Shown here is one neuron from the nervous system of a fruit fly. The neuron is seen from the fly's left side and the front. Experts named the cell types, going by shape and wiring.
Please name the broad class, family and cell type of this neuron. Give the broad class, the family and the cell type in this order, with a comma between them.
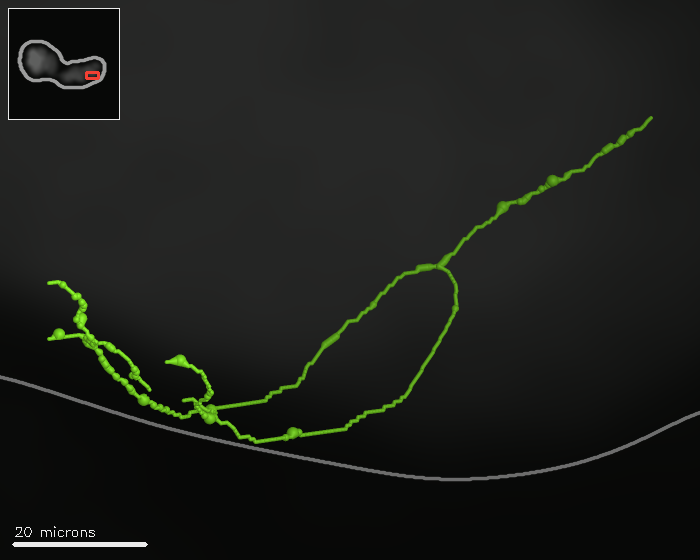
sensory neuron entering the nerve cord, class mechanosensory tactile, SNta34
